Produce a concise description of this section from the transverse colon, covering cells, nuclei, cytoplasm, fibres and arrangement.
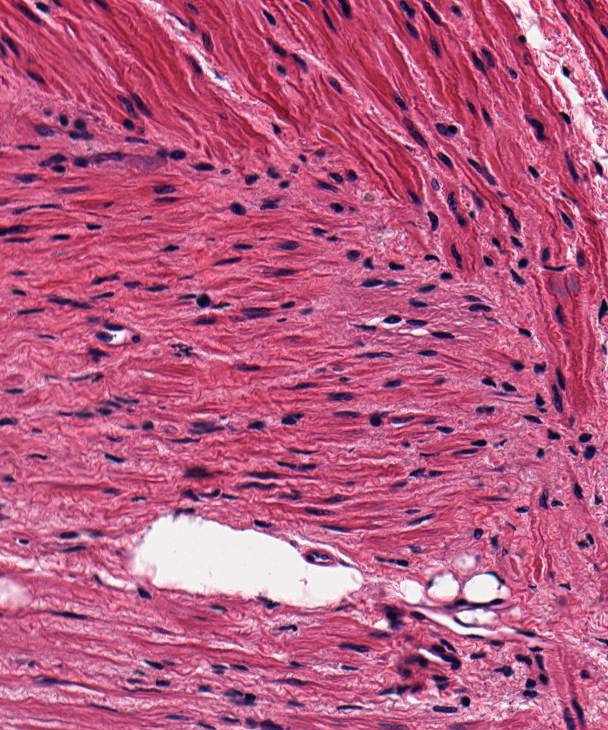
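Let me see: bundles of spindle-shaped cells, packed closely together, make up the field. Their cytoplasm is pink and fibrillar. The nuclei are elongated and dark, lying along the length of the fibres, and seem fairly uniform in size and shape throughout.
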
